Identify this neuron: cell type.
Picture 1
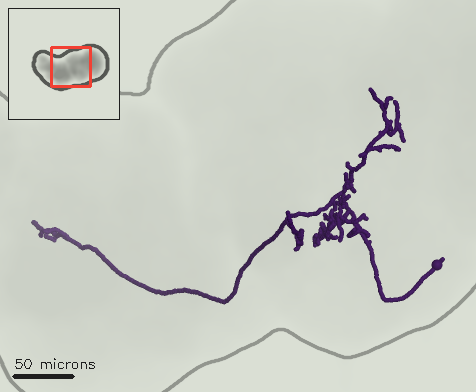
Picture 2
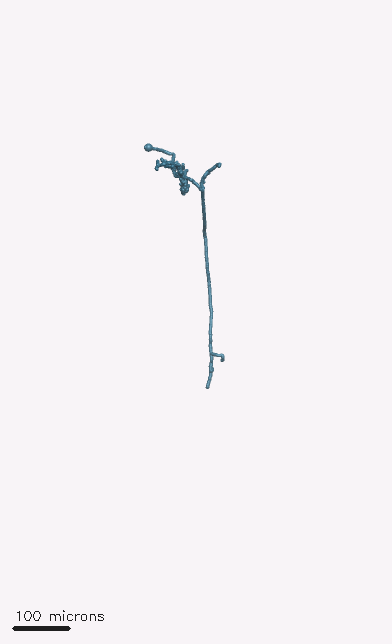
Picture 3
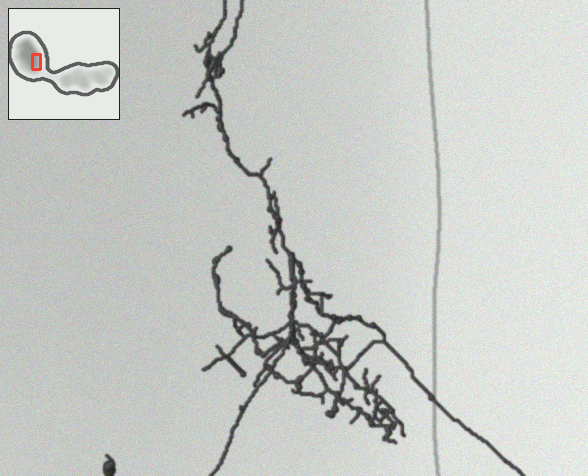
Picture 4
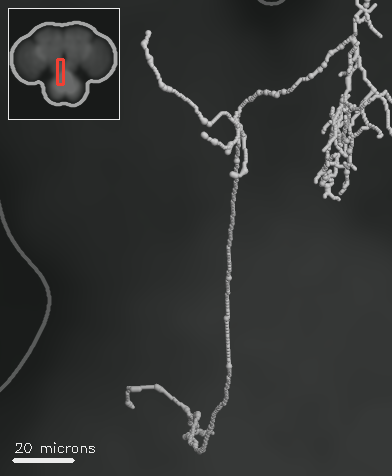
DNge117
